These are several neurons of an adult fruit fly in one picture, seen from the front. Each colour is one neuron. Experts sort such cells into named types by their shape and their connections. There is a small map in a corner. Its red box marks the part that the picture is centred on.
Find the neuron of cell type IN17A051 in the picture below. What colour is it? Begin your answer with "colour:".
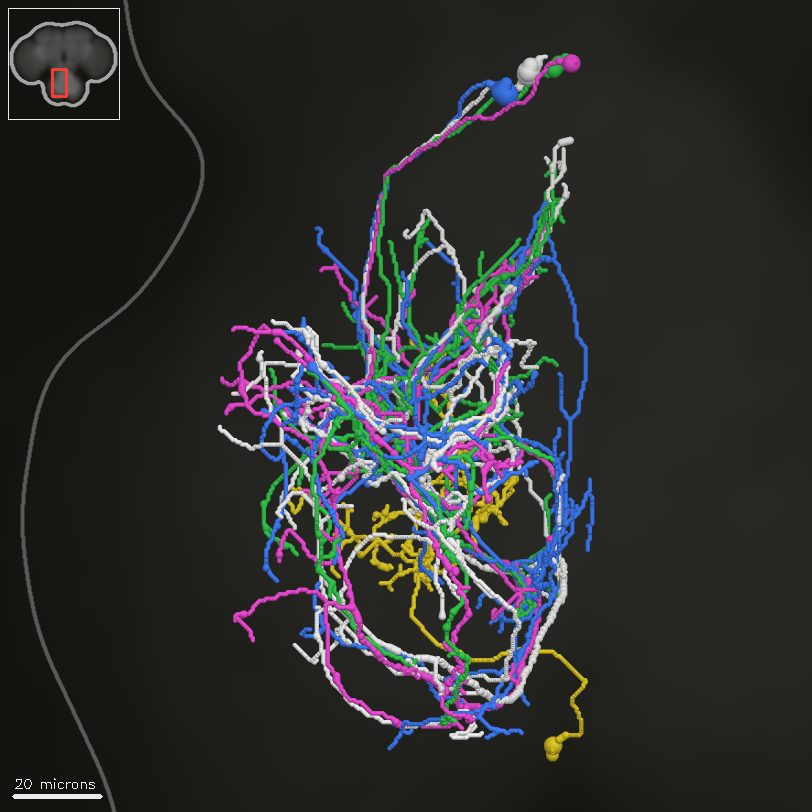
colour: white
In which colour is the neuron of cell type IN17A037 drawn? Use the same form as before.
colour: blue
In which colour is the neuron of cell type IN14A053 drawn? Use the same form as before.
colour: yellow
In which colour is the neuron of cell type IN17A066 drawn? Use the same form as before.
colour: green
